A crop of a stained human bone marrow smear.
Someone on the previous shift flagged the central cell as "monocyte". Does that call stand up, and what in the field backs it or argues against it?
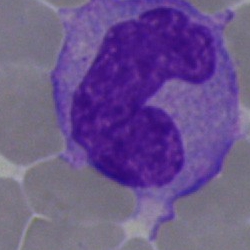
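The nucleus is deeply indented, its notch opening to the right.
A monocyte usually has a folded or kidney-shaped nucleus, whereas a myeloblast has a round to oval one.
That goes with monocyte, not blast. The cytoplasm is plentiful and pale greyish lilac-blue, widest on the right within the notch.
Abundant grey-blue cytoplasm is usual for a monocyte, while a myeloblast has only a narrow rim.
Monocyte again, not blast. Its outline is irregular, with small blunt projections. So yes, monocyte fits.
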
